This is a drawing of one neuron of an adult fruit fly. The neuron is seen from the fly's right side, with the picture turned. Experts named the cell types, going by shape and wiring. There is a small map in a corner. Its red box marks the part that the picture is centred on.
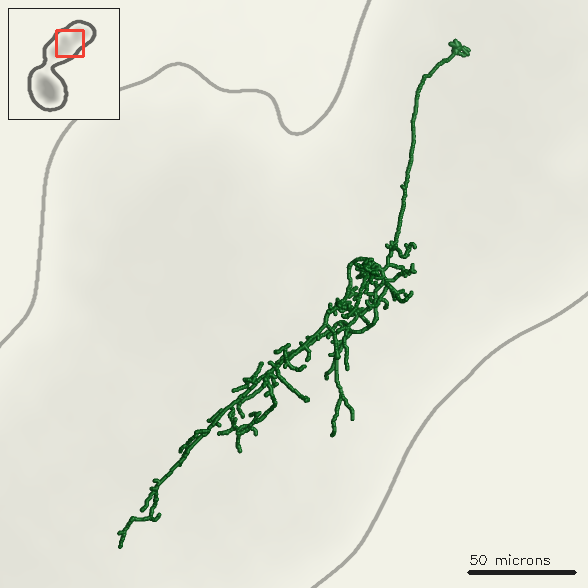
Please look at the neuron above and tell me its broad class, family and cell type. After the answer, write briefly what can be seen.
This is a nerve-cord intrinsic neuron. Its family is hemilineage 16B. The cell type is IN16B047. By the scale bar it is about 250 microns tall in this view. The picture shows dozens of branch ends.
